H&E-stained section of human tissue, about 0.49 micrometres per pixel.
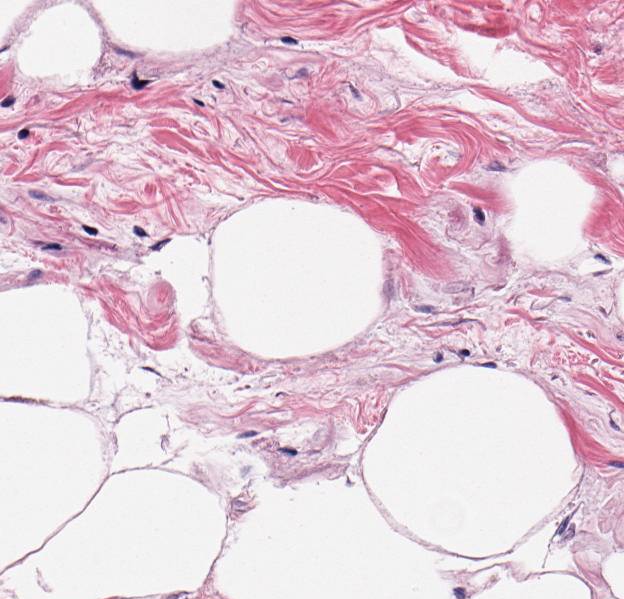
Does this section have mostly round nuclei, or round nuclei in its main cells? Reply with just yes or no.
No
